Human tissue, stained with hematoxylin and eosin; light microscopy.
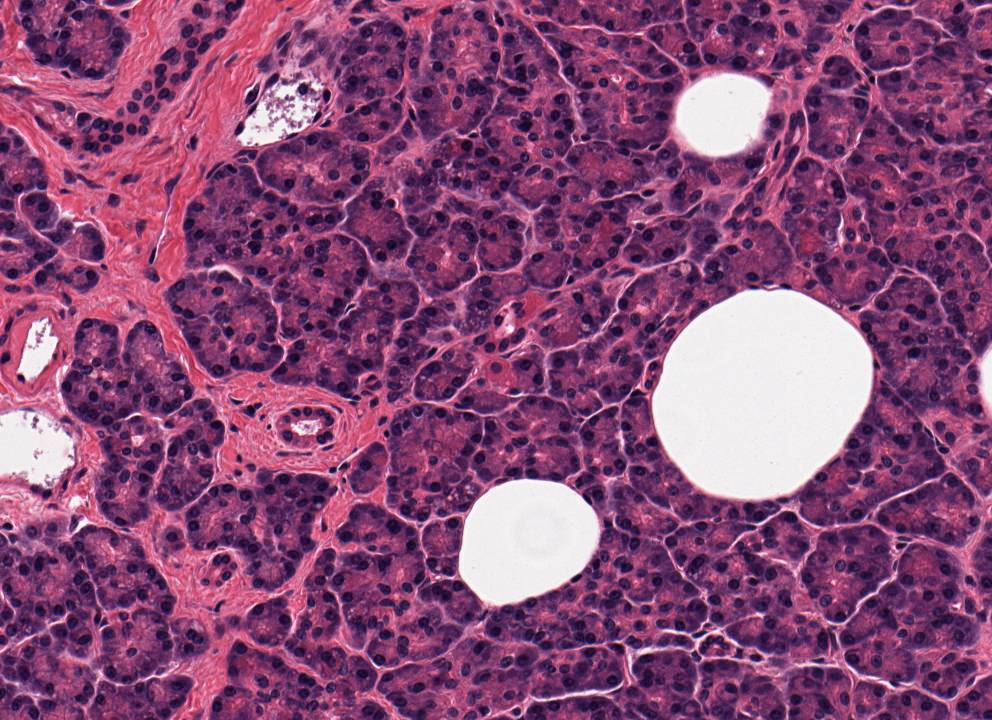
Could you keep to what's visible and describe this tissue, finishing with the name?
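Looking at the acinar cells first: round dark nuclei sit toward the base of each one. Their cytoplasm is purple basally, turning pinker and granular toward the centre of each acinus. Pink collagen bands run diagonally from the top left down along the left side. Within the fibrous septa there, small ducts are lined by a single layer of low epithelium. This is pancreas.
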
